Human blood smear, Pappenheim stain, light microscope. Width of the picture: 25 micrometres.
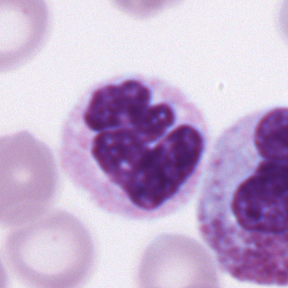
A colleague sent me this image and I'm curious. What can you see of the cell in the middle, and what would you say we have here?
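Start with the outline: it is round and smooth. Now look inward at the nucleus, about 11 micrometres across, whose chromatin is dense and dark purple. Around it runs a pale pink rim of cytoplasm. If you look closely, that cytoplasm holds fine, faint pinkish granules. What you are looking at is a segmented neutrophil.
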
